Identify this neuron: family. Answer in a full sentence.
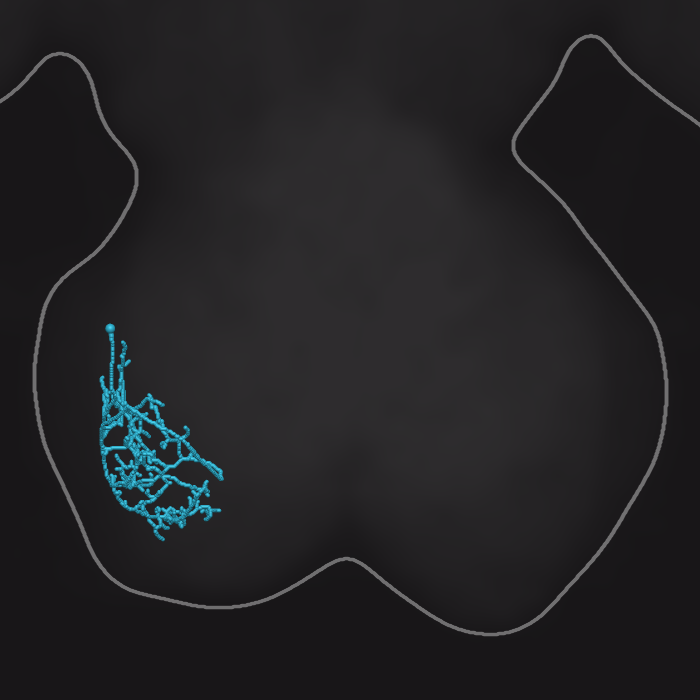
The family is hemilineage 09A.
